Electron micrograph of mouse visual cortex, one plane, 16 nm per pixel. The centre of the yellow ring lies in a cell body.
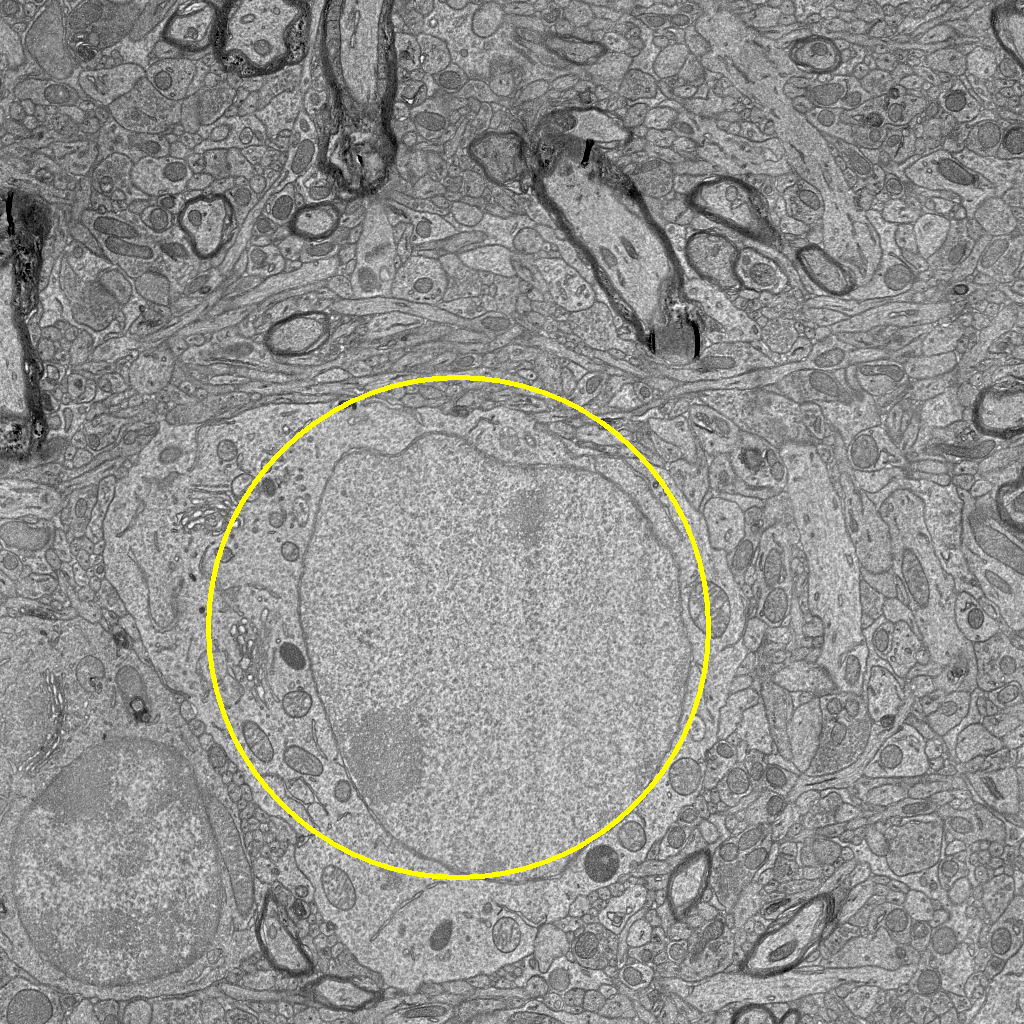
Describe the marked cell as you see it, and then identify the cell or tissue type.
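Large oval nucleus, whole, filling most of the ring. Chromatin pale, finely granular; no thick dark clumps lining the envelope. Inside the nucleus near its lower-left edge, a darker, ill-defined patch. Cytoplasmic rim wider on the left of the nucleus than on the right. Excitatory neuron.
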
